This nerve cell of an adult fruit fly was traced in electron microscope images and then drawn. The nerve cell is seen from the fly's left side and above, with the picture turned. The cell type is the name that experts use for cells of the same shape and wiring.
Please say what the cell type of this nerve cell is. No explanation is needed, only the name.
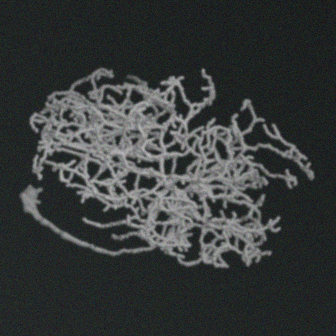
lLN2X02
